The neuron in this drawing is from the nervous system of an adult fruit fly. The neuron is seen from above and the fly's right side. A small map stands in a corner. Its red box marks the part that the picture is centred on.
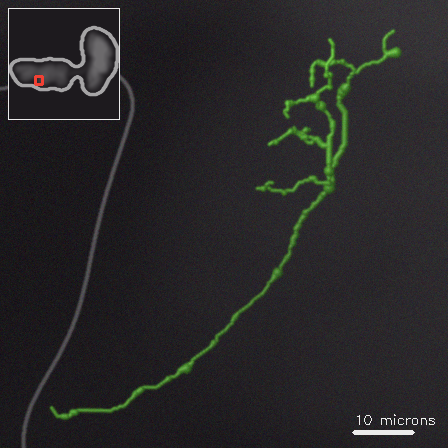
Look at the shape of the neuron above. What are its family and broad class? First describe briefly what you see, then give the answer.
No cell body is drawn. By the scale bar it is about 65 microns tall in this view. There are a dozen or fewer branch ends. Its family is called class mechanosensory tactile. This is a sensory neuron entering the nerve cord.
